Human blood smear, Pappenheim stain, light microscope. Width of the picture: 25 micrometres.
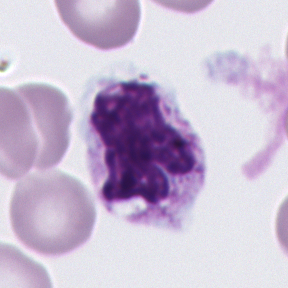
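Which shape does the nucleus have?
An irregular one, with notches along its border.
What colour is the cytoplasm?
Pale lilac rather than deep blue, with fine purplish granules scattered through it.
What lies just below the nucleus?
A pale, clear area within the cytoplasm.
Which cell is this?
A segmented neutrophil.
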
